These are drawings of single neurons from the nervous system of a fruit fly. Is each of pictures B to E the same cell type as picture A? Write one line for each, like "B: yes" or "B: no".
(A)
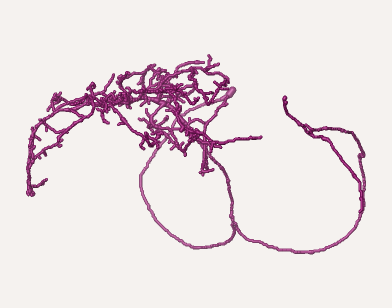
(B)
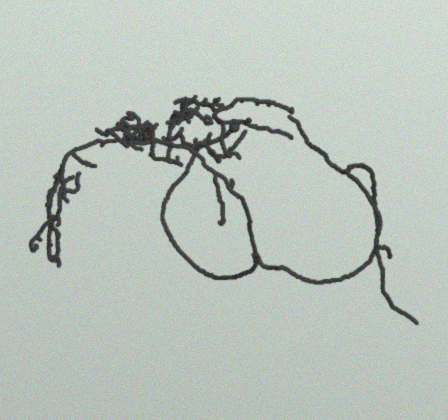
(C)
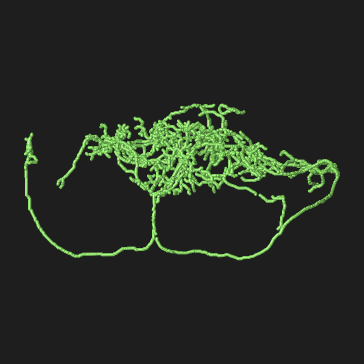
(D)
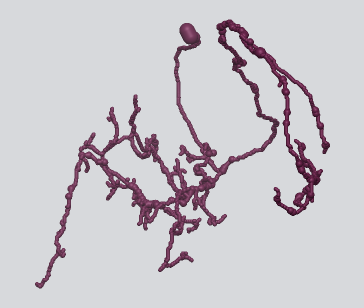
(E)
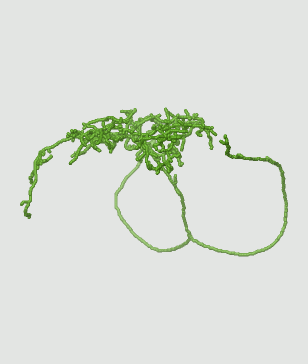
B: yes
C: no
D: no
E: yes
